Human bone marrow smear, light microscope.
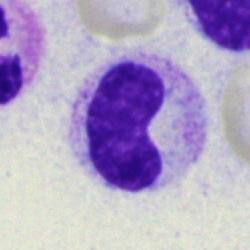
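Band neutrophil, central cell of the stained marrow smear. Kidney-shaped nucleus, its indentation facing right. The nucleus lies toward the left side of the cell. Cytoplasm pale pinkish-lilac, with fine pinkish granules scattered through it.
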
